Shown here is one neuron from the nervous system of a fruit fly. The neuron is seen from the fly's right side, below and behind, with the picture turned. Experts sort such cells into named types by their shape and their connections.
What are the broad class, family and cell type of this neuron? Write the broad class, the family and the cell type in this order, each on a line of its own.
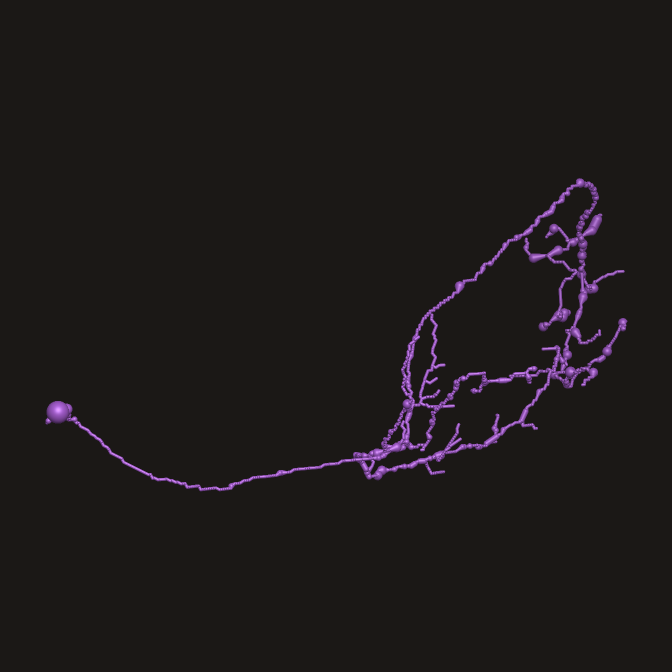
central-brain intrinsic neuron
hemilineage SLPpl1
SMP227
